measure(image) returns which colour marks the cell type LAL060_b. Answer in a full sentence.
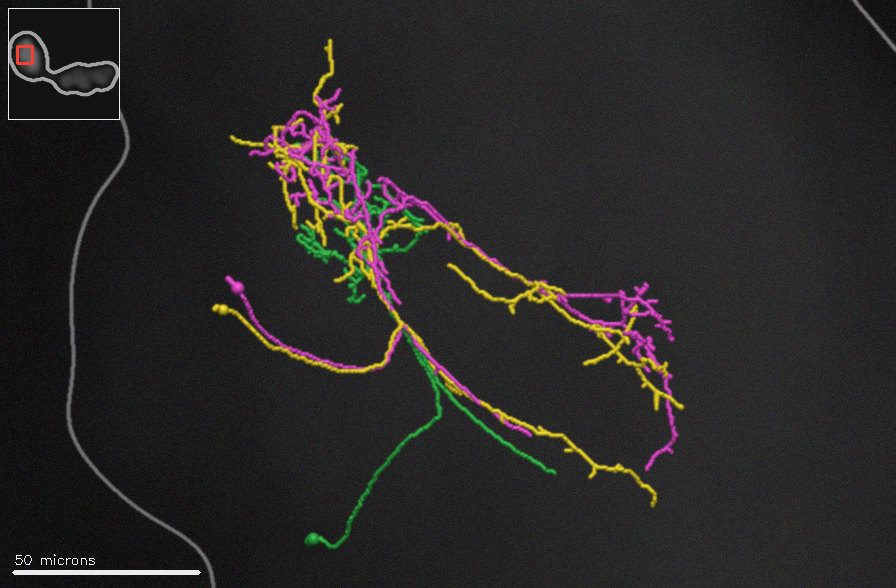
The colour is yellow.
